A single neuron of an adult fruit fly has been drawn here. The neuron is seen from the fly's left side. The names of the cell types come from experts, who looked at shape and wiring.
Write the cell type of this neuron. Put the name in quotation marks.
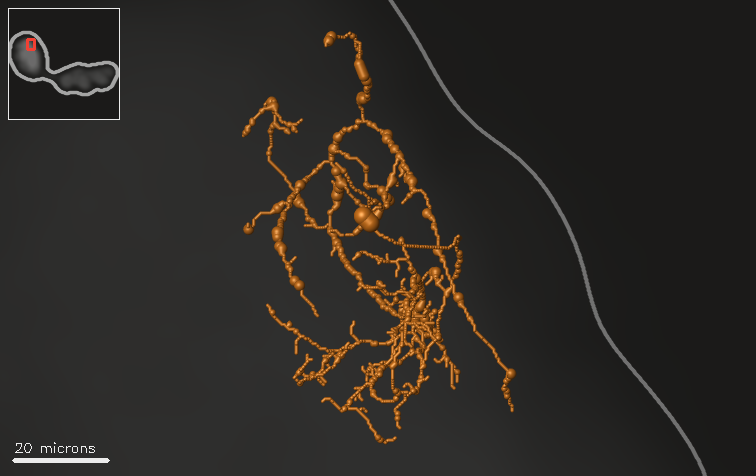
"LHPV6f5"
